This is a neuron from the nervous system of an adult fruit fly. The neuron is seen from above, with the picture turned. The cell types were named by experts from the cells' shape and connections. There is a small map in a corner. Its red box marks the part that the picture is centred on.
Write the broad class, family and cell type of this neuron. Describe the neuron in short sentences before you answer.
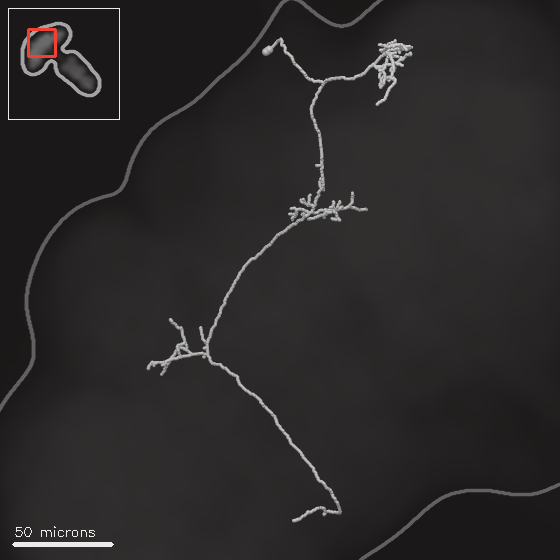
It lies in the brain. The cell body can be seen at the top of the picture. By the scale bar it is about 250 microns tall in this view. It is a central-brain intrinsic neuron. The family is hemilineage AOTUv3_ventral. It is of cell type AOTU039.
